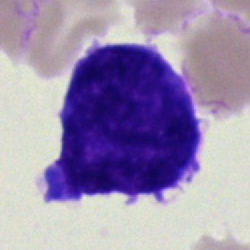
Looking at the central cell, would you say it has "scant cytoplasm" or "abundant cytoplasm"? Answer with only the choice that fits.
Scant cytoplasm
